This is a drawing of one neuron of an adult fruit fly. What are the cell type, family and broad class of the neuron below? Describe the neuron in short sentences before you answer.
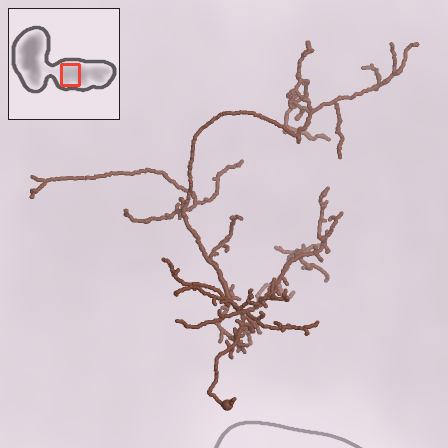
It lies in the nerve cord. Its cell body lies at the bottom of the picture. Dozens of branch ends can be seen. The cell type is IN06B080. Its family is hemilineage 06B. It is a nerve-cord intrinsic neuron.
